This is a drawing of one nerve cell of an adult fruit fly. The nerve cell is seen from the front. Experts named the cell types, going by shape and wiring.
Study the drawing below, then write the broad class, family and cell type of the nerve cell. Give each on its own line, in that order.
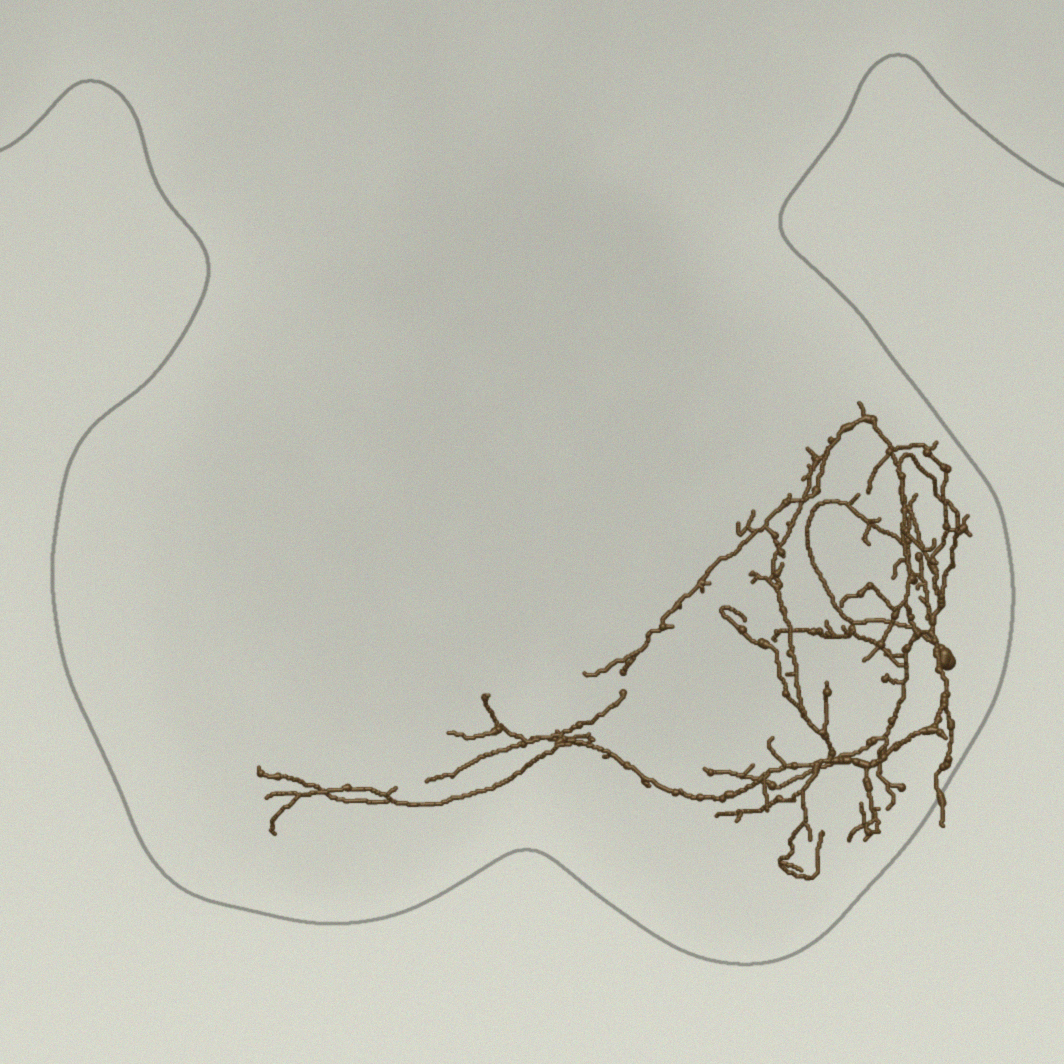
nerve-cord intrinsic neuron
hemilineage 03A
IN03A051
